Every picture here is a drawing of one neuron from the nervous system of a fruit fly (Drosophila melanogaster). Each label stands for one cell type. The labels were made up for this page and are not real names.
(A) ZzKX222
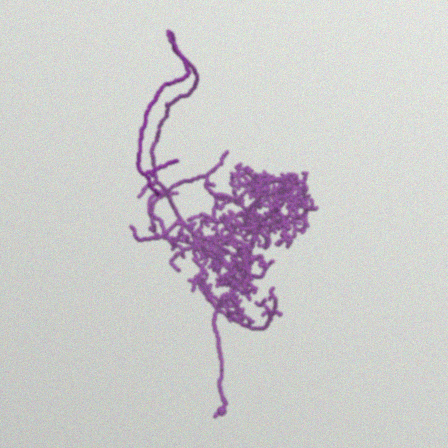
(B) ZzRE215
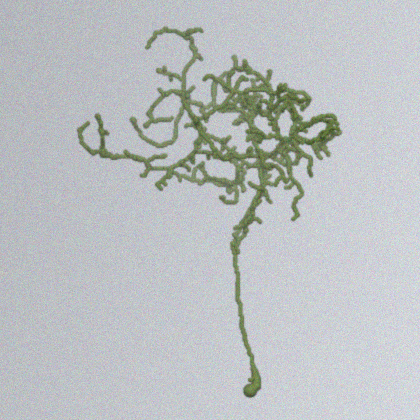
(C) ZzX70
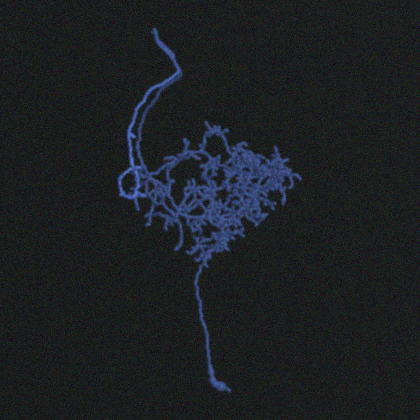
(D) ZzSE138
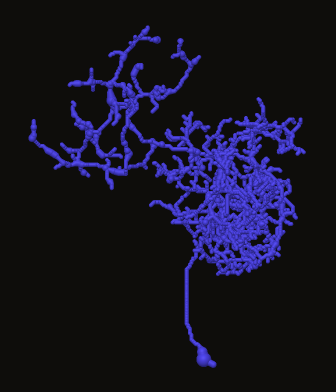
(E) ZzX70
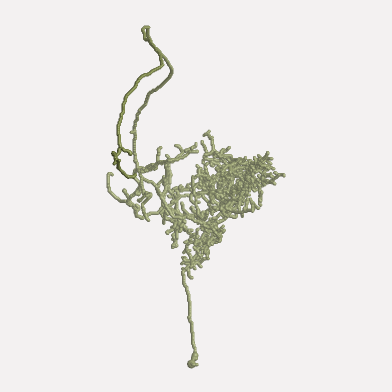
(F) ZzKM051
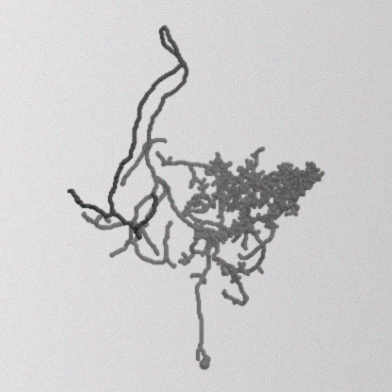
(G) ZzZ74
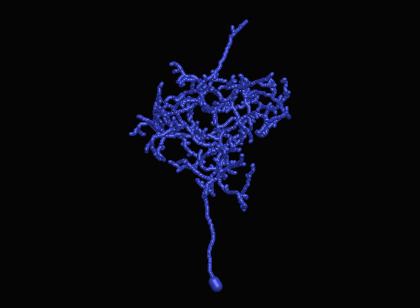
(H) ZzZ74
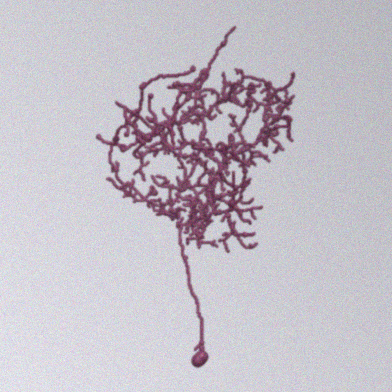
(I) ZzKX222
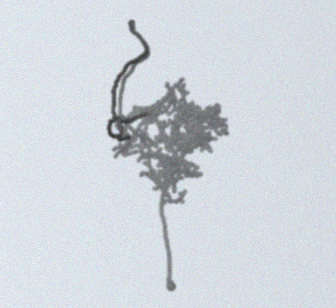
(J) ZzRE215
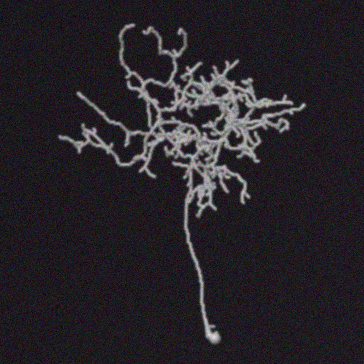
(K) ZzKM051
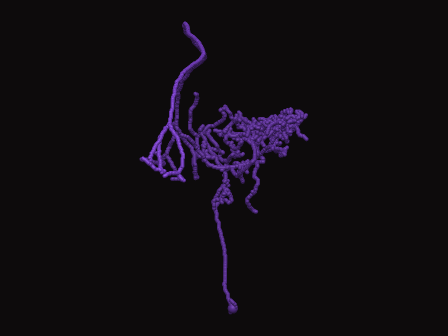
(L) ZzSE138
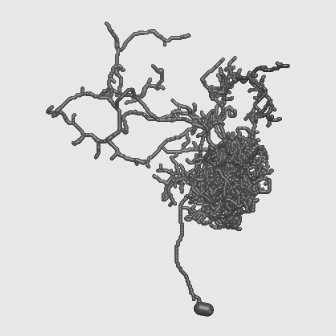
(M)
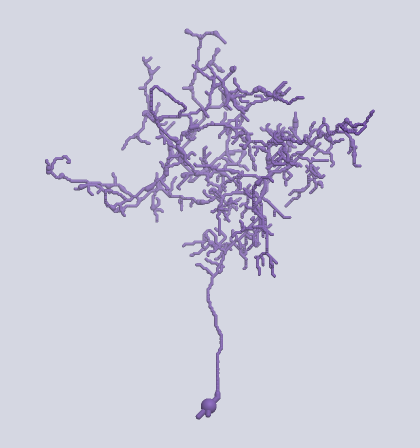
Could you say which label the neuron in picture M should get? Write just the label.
ZzRE215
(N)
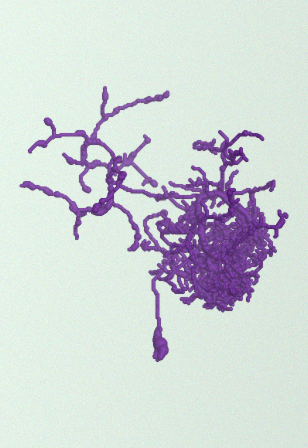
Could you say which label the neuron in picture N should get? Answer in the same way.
ZzSE138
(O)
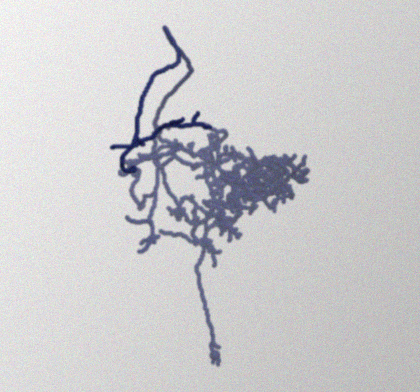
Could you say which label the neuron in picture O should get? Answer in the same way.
ZzX70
